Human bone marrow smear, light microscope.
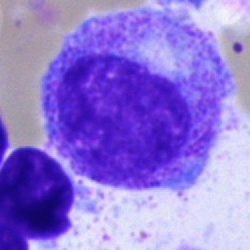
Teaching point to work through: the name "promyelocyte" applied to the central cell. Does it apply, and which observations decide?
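Going feature by feature, I see a roughly round outline with a slightly uneven edge, and a nucleus that fills most of the cell, off-centre toward the lower left. Beside the nucleus, at its upper right, there's a paler patch of cytoplasm. The chromatin looks finely granular, not coarsely clumped.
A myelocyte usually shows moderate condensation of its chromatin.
So the chromatin speaks against myelocyte. Next, the cytoplasm: its background is blue, and many purple-red granules are scattered through it.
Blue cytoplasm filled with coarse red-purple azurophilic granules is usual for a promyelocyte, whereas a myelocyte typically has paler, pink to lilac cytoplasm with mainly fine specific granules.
Both the blue background and the many purple-red granules therefore go with promyelocyte and against myelocyte. On these grounds, I'd say the name promyelocyte fits this cell.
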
